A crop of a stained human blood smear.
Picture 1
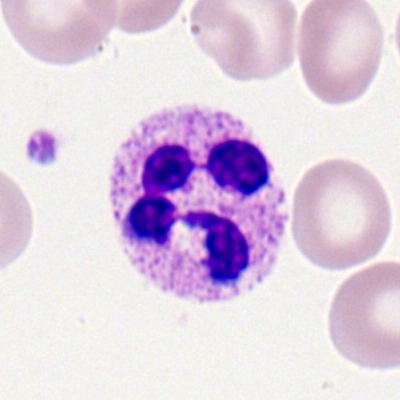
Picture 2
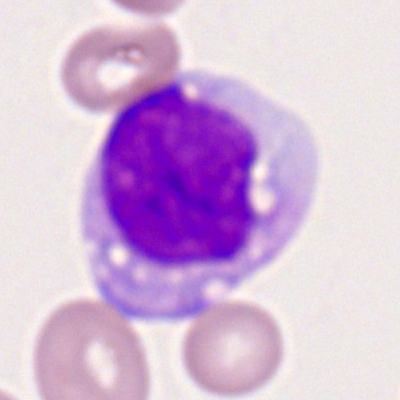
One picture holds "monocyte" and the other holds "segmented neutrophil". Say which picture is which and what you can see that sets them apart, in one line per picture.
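In picture 1 we see a segmented neutrophil: Fine lilac granules are spread evenly through the cytoplasm.
In picture 2 we see a monocyte: No distinct granules are visible in the cytoplasm.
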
